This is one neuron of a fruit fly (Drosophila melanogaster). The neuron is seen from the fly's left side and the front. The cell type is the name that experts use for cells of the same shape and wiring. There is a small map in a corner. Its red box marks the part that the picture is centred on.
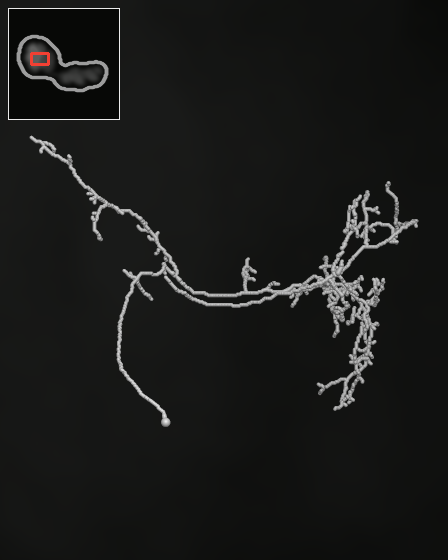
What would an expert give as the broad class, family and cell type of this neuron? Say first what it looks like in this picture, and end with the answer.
The picture shows dozens of branch ends. In this view it is wider than it is tall. This is a central-brain intrinsic neuron. Its family is hemilineage LALa1_posterior. The cell type is CB3209.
